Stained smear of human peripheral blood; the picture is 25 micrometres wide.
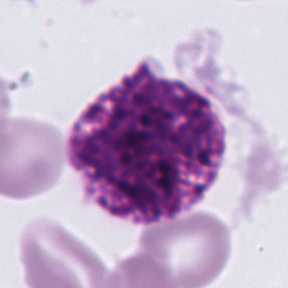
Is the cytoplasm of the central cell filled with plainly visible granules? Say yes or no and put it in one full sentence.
Yes, it is many visible granules that the cytoplasm of this cell contains.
